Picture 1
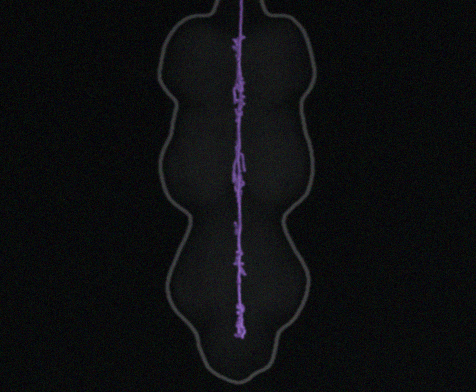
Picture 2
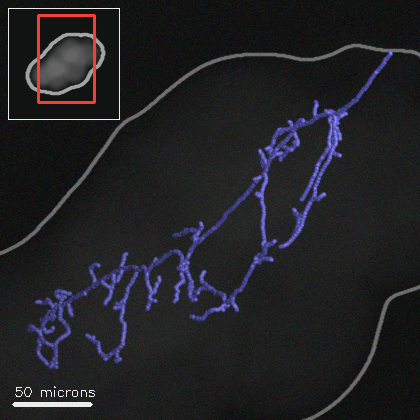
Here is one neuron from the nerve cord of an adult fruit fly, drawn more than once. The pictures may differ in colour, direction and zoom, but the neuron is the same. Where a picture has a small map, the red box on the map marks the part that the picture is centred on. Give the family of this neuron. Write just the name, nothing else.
DNg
